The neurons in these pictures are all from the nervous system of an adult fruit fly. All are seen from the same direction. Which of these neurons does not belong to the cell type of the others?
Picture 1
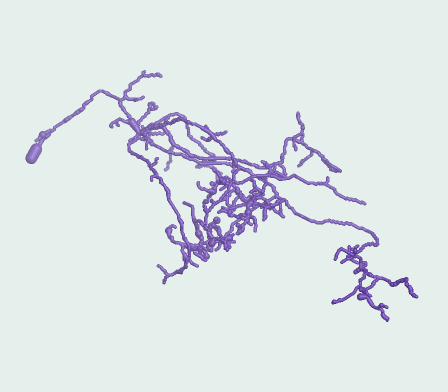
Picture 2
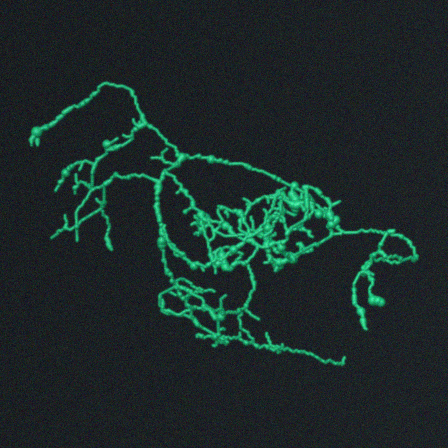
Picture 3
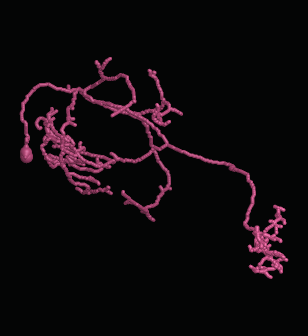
3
